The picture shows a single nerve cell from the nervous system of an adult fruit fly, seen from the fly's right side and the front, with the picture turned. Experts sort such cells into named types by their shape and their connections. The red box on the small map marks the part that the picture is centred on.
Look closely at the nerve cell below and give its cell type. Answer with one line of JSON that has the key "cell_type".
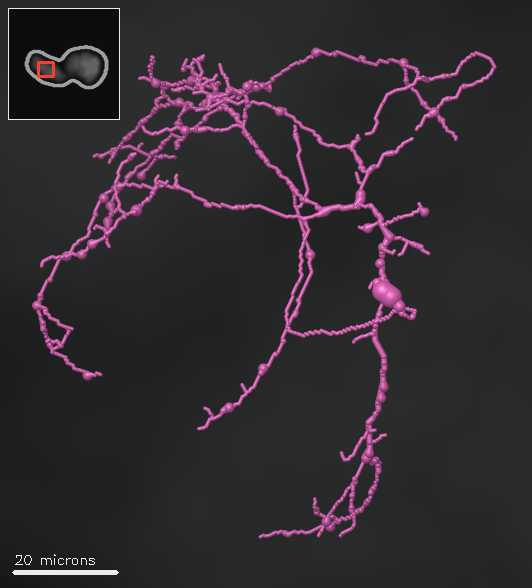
{"cell_type": "IN16B090"}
